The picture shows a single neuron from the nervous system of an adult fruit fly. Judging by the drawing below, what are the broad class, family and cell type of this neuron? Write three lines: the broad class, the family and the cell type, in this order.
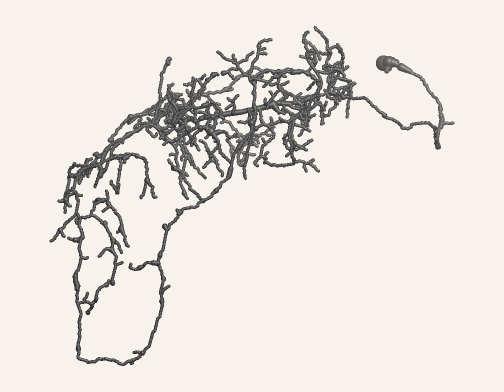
central-brain intrinsic neuron
LHAV
LHAV3a1_c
